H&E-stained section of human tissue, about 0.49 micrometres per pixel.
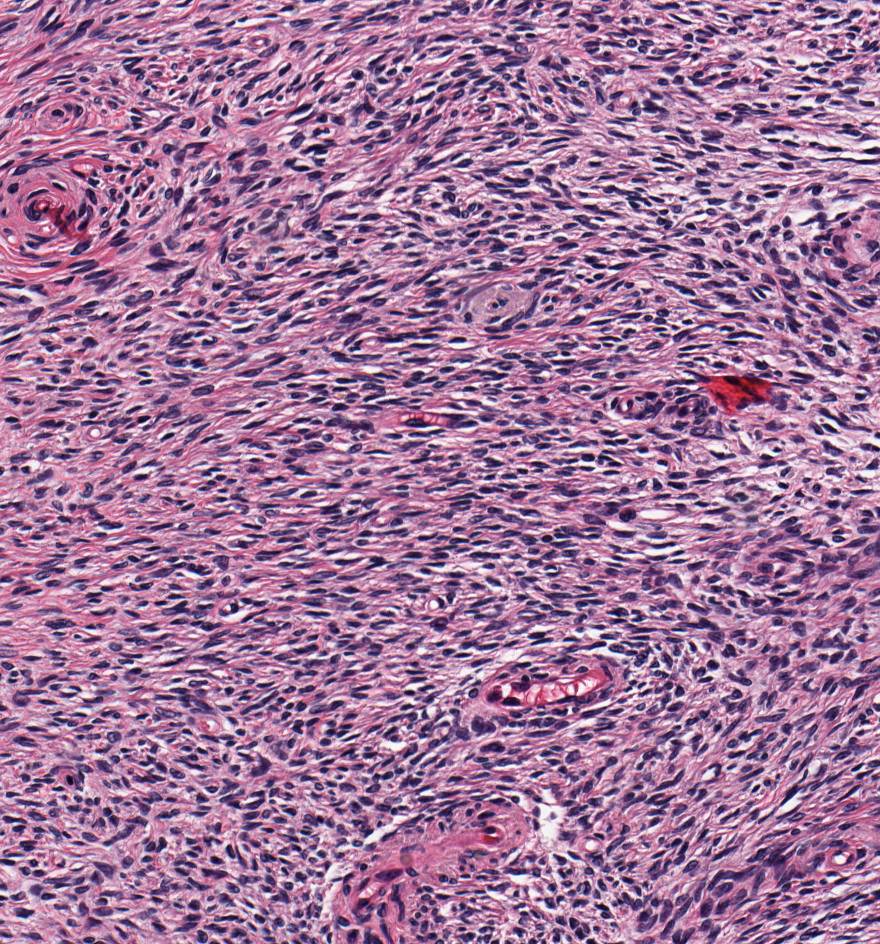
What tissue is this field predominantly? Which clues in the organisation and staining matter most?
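My answer is ovarian cortex. Densely packed spindle cells fill the whole field, in short fascicles running in many different directions.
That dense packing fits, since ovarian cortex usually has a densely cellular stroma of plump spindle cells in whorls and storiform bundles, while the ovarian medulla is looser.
The cells have scant pale pink cytoplasm and indistinct borders, with thin strands of pink collagen running between them. I find no epithelium or glands anywhere.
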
